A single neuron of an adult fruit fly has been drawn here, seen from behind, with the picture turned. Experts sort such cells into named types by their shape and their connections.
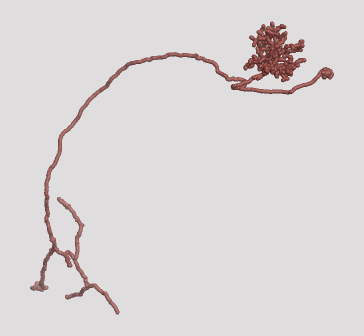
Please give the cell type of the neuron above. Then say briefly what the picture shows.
The cell type is LoVP2. It is a visual projection neuron. In this view it is about as wide as it is tall.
